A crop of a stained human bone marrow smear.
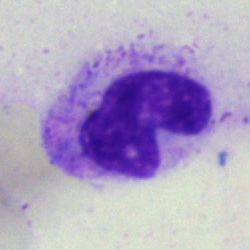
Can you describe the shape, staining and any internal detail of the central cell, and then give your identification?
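In the central cell, a kidney-shaped nucleus carries a deep notch on its right side and shows no distinct nucleoli. The cytoplasm forms its widest rim on the left side of the nucleus. The cell outline is ill-defined, with the cytoplasm fading into the background at the top. This is a band neutrophil.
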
